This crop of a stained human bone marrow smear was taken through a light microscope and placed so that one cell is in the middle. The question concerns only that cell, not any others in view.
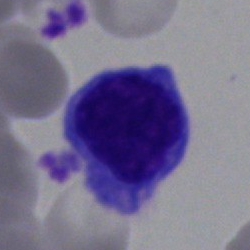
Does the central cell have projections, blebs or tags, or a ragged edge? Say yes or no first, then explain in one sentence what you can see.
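Yes. The cell outline is irregular, with bulging cytoplasmic protrusions rather than a smooth round edge.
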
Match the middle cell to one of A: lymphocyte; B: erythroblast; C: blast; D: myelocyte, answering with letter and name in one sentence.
Well, the cell in the middle is a lymphocyte, making option A right.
